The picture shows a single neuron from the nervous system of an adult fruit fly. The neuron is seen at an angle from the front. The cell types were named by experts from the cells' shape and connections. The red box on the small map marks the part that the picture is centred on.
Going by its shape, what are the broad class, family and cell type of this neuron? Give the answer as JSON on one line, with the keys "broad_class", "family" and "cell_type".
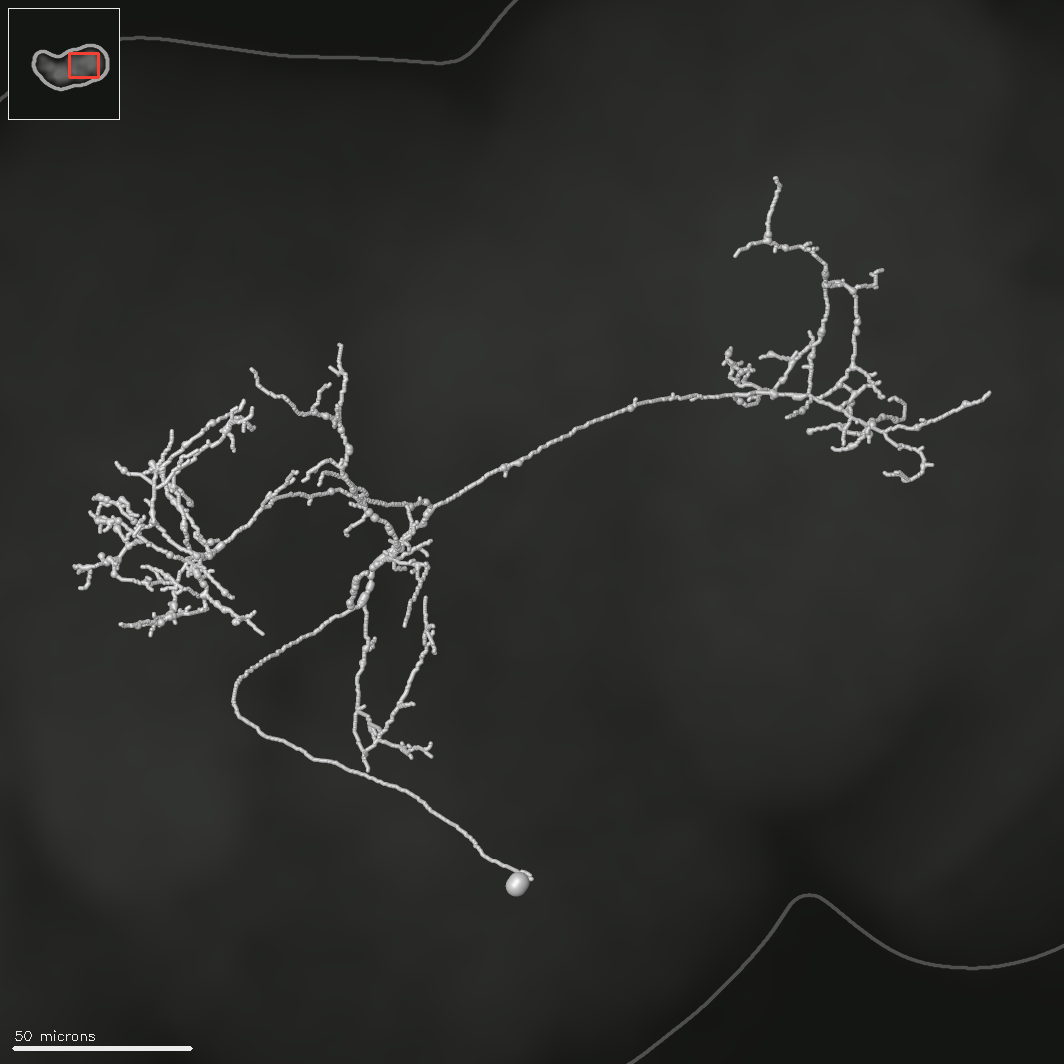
{"broad_class": "central-brain intrinsic neuron", "family": "hemilineage PSa1", "cell_type": "AVLP462"}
